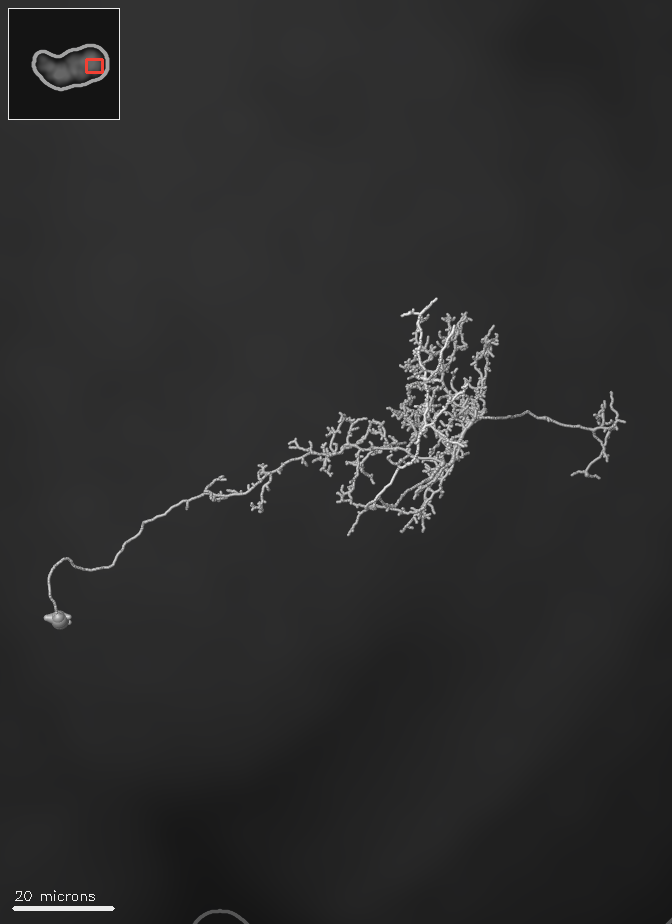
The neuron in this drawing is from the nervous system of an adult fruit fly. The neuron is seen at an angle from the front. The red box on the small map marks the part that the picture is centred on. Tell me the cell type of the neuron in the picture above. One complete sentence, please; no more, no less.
The single neuron here is of type Y11.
